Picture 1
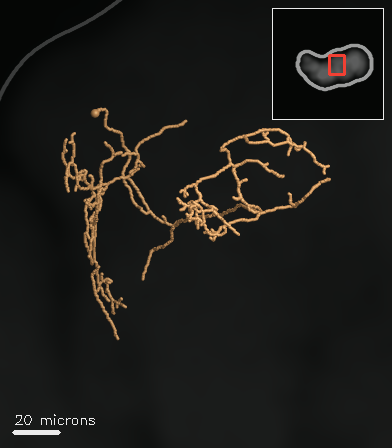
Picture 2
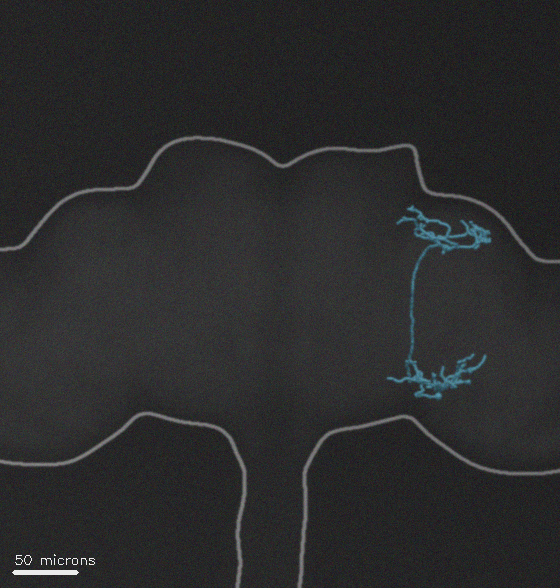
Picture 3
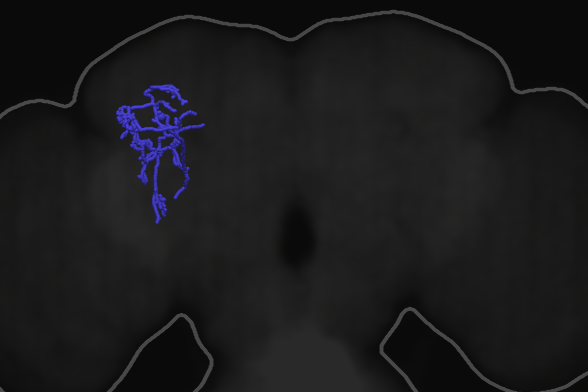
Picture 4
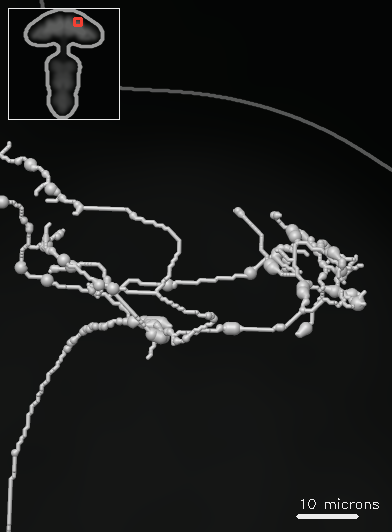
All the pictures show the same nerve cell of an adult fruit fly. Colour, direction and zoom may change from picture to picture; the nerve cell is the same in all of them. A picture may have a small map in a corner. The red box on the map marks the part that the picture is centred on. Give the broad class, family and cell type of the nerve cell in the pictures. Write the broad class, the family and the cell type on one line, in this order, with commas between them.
central-brain intrinsic neuron, hemilineage DL1_ventral, AOTU054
